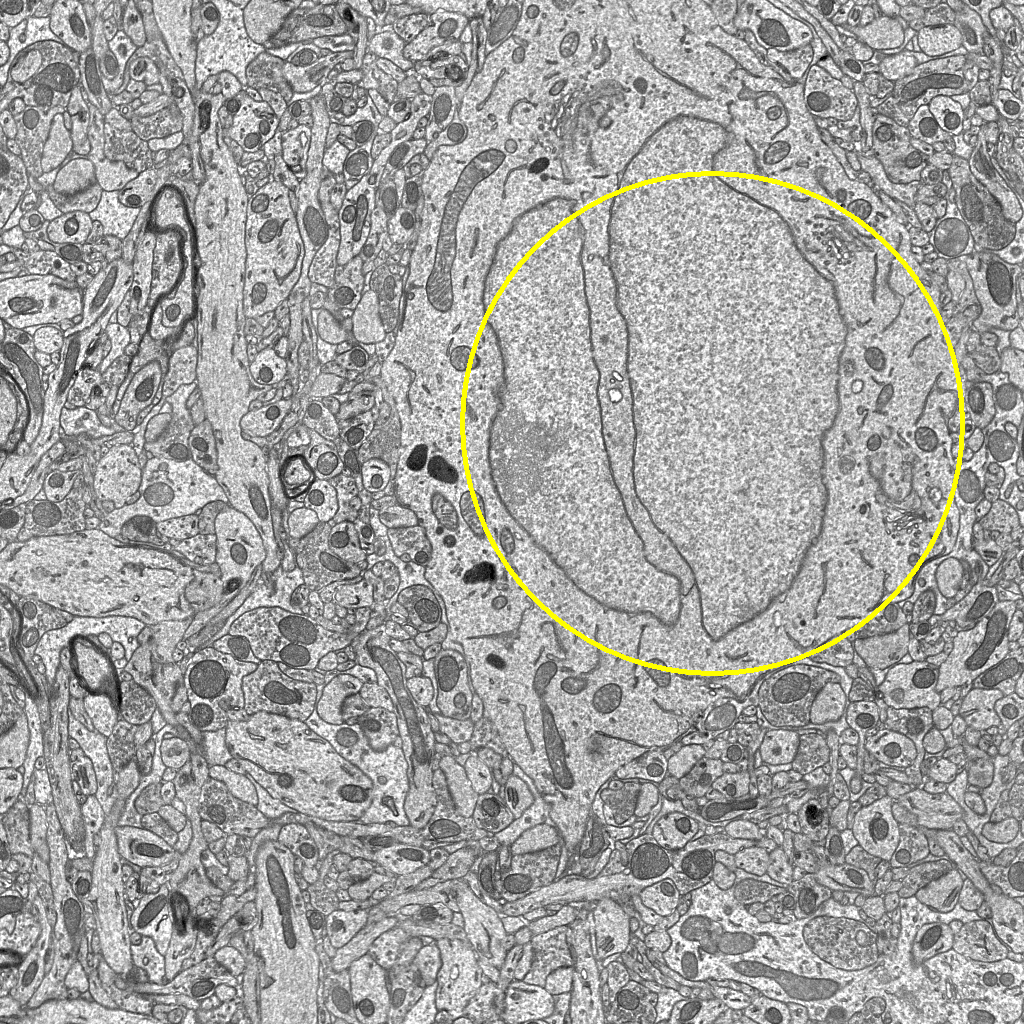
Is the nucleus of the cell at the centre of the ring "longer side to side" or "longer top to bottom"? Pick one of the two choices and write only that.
Longer top to bottom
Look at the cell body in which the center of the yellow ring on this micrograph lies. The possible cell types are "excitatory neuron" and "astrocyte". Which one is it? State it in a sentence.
The cell at the middle of the ring is an excitatory neuron.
